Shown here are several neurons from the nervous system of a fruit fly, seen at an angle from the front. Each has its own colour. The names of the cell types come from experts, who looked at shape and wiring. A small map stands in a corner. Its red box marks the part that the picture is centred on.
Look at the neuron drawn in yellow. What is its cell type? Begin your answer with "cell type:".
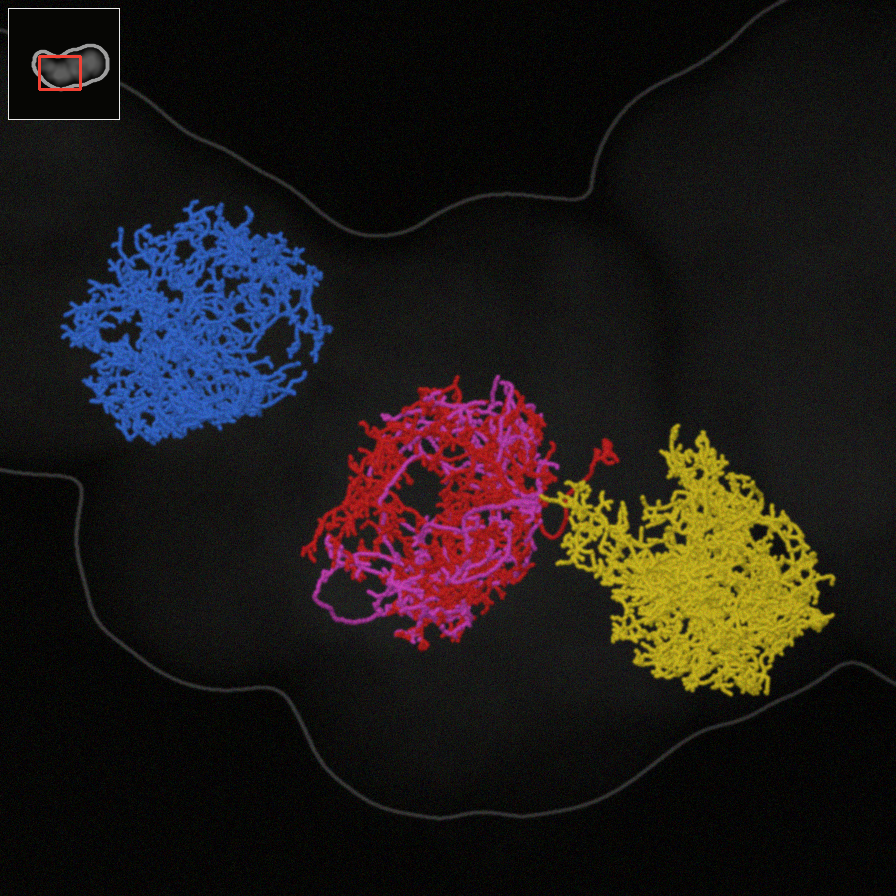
cell type: INXXX464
